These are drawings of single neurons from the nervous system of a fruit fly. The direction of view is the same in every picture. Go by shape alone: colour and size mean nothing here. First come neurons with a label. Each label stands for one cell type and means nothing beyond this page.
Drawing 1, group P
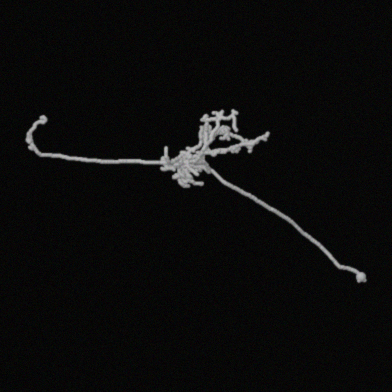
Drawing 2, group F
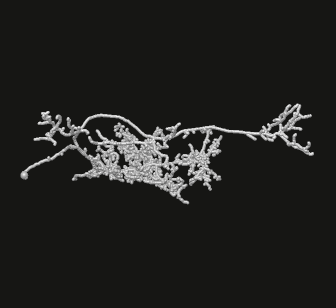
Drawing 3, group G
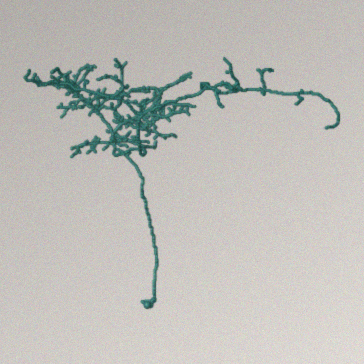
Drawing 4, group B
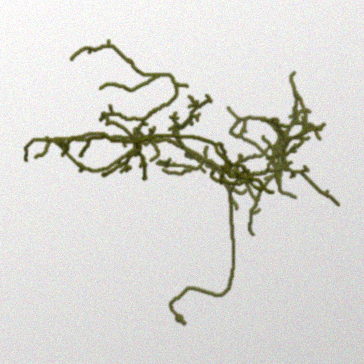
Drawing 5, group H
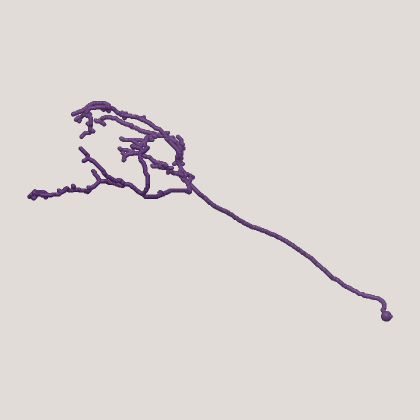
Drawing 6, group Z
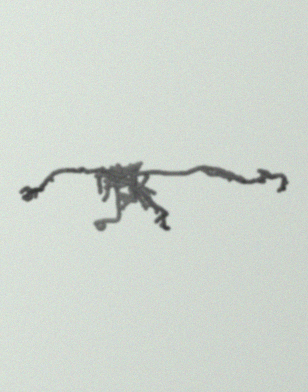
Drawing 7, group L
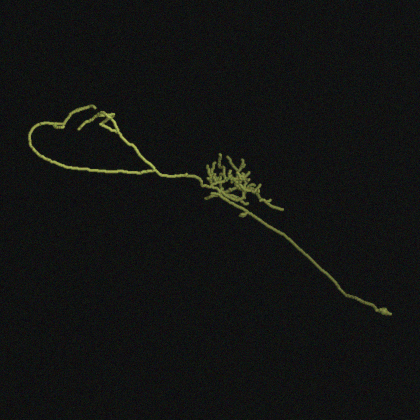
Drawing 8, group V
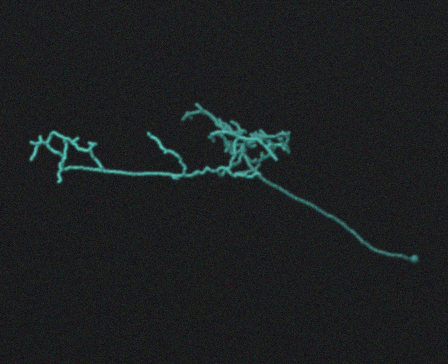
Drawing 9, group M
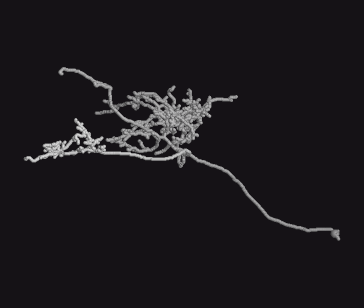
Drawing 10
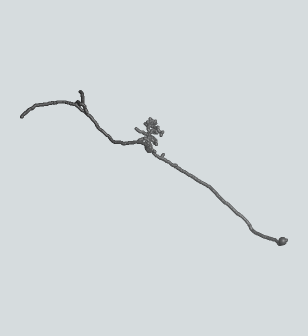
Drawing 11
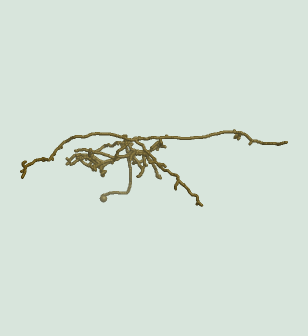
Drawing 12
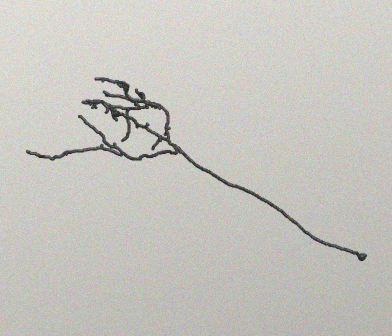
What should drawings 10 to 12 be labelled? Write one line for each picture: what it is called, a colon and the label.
10: group L
11: group Z
12: group H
